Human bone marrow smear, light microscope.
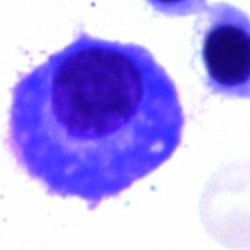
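Plasma cell with abundant cytoplasm that stains a deep blue, and a paler zone of cytoplasm just below the nucleus. Small fine projections stick out from the margin, especially along the upper left and top. Toward the lower right lies a small clear vacuole-like spot.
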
